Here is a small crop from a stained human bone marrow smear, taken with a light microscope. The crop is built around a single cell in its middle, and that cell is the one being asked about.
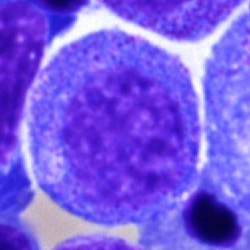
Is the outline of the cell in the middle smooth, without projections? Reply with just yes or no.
Yes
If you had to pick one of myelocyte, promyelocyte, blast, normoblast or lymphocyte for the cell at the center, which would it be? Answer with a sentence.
For this crop, the central cell is a promyelocyte.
